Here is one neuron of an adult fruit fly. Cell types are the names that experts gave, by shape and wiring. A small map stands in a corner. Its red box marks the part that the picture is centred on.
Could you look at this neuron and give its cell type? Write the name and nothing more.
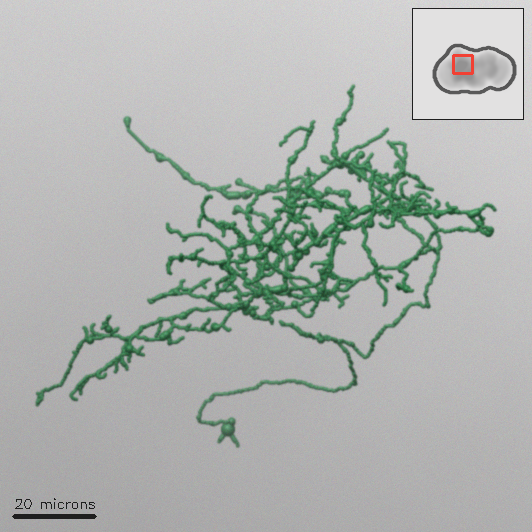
CL096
